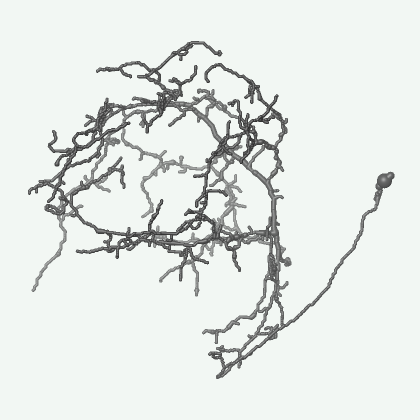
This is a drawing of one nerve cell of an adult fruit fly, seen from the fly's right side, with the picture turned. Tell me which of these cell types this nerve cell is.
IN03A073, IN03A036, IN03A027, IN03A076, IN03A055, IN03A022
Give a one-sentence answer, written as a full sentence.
This nerve cell is classified under the cell type IN03A073.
